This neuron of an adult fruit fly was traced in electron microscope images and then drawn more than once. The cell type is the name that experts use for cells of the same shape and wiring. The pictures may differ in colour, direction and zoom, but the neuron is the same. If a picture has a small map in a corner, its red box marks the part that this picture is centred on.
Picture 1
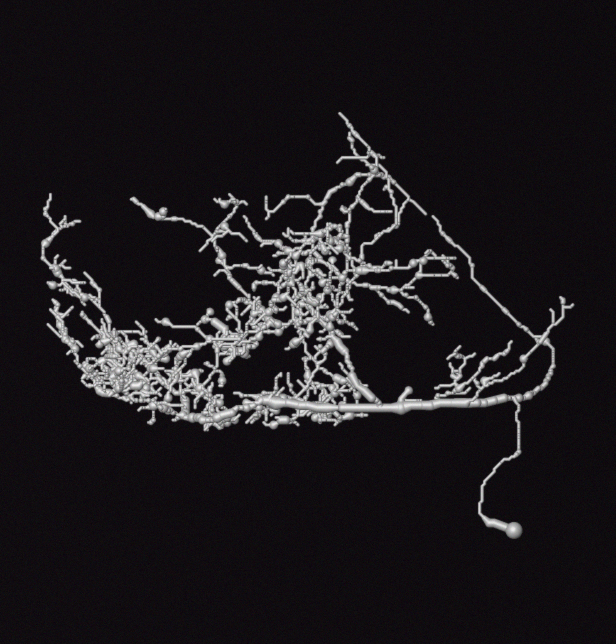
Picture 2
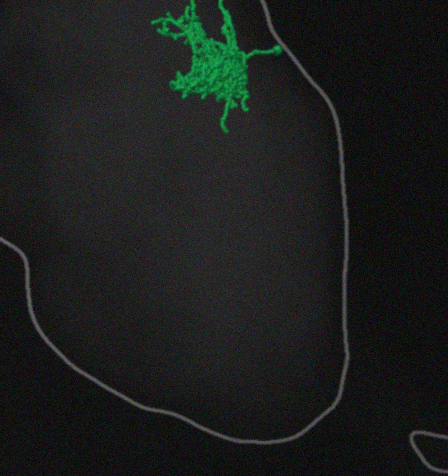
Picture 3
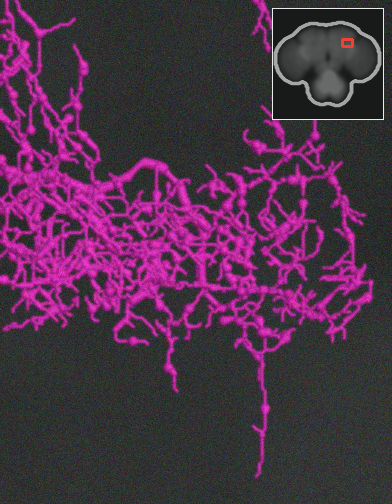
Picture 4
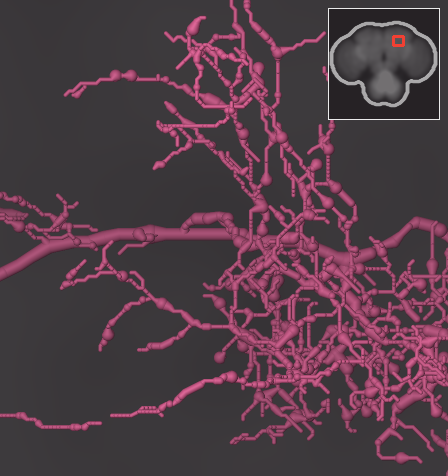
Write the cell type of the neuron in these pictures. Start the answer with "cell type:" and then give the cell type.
cell type: PLP129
